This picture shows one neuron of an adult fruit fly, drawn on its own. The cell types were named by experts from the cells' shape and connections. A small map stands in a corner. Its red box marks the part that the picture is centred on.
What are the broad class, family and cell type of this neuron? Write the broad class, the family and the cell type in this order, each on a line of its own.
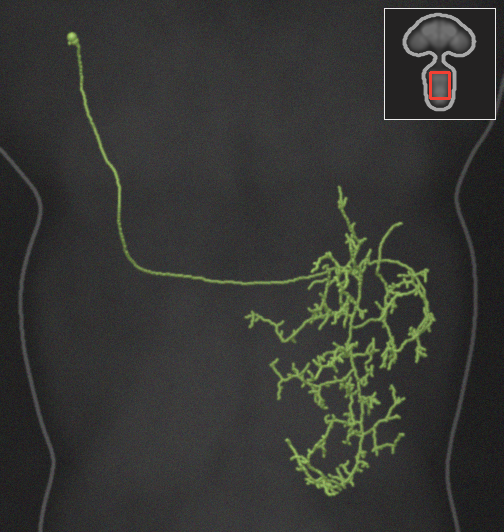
nerve-cord intrinsic neuron
hemilineage 01A
IN01A056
